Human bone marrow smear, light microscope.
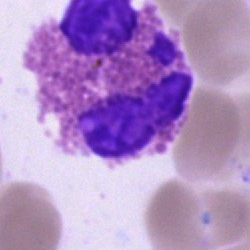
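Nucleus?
Divided into separate lobes: one at the top, a larger one at the bottom.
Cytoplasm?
Packed with coarse, round, pinkish-lilac granules.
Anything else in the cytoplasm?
A tiny brown dot near the centre of the cell.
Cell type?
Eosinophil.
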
